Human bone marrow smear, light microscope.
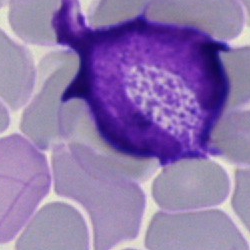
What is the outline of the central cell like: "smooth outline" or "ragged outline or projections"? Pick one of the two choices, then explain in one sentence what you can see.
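Ragged outline or projections. A prominent cytoplasmic tag projects from the upper left edge of the cell.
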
